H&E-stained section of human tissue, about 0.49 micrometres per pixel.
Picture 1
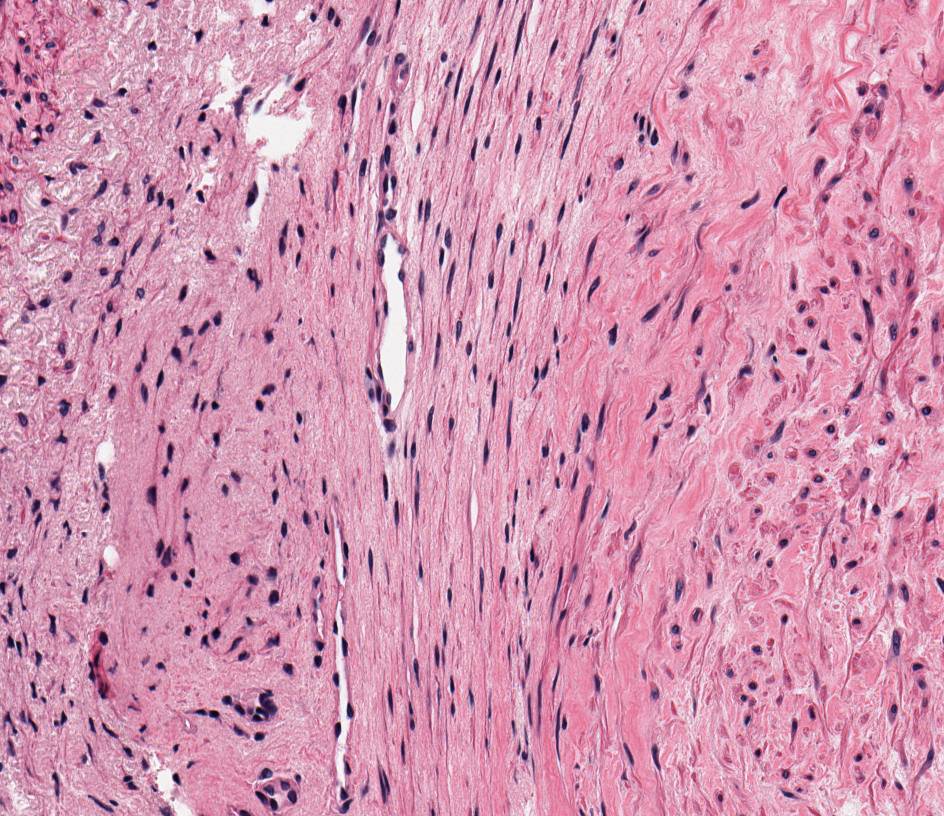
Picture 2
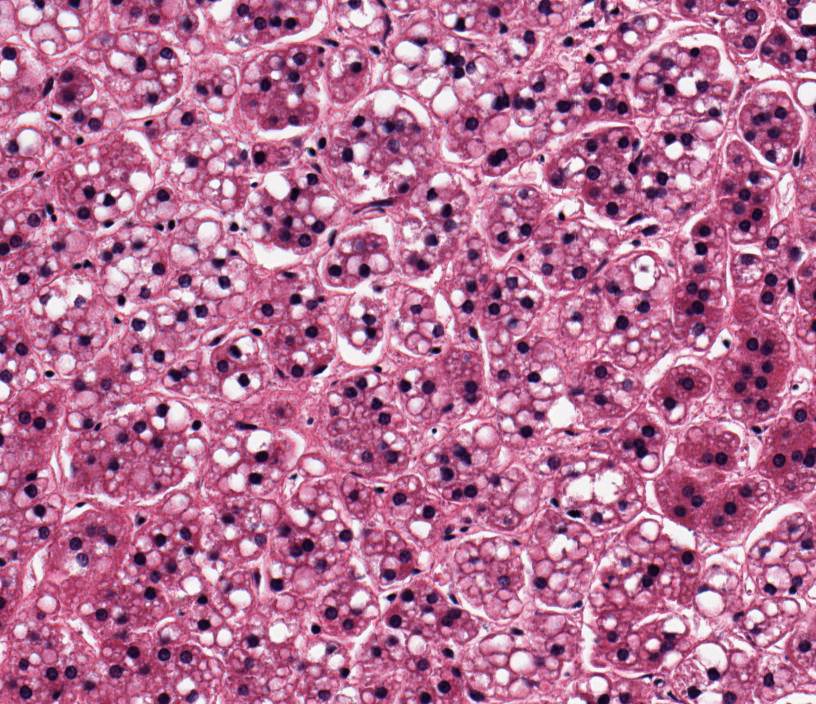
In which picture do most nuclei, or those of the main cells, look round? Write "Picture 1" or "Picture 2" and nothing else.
Picture 2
